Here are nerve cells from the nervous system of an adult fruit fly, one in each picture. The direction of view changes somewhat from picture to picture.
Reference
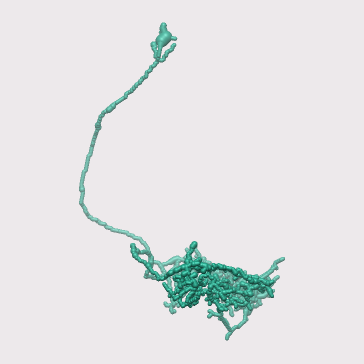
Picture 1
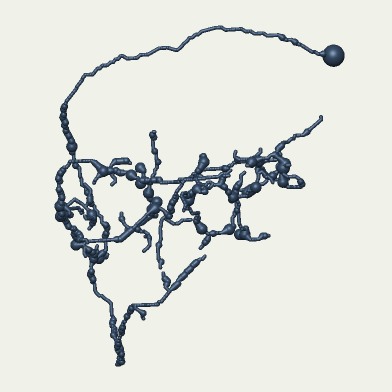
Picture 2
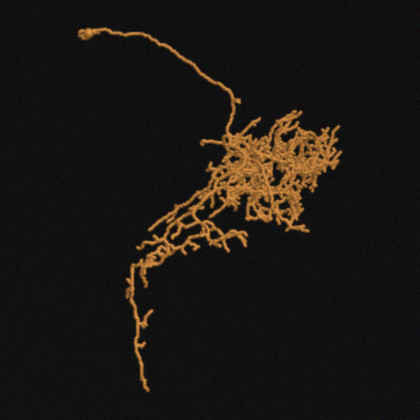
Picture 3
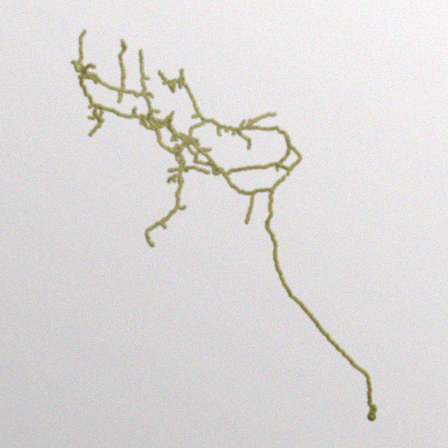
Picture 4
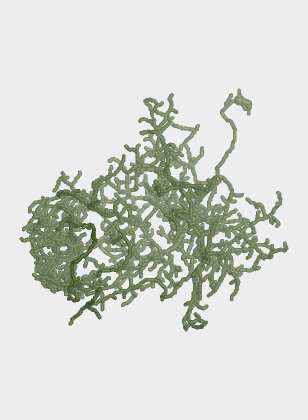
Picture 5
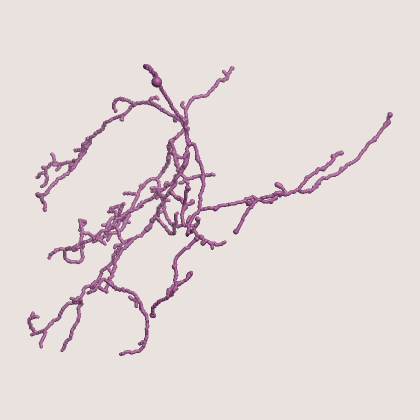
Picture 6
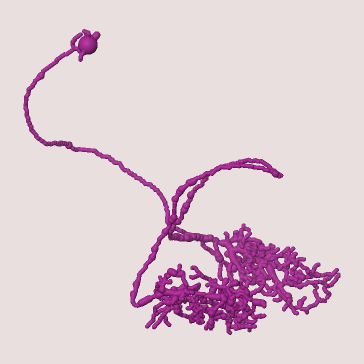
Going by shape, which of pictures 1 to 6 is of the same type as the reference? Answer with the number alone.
6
